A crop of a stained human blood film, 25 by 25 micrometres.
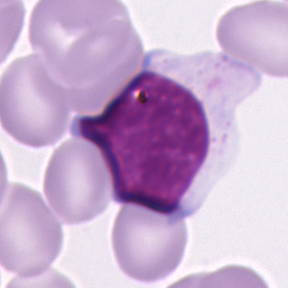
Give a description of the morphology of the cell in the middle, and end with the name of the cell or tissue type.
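The cytoplasm is very pale, with only a faint bluish-grey tint, and lies mostly to the right of the nucleus. A few fine purplish granules are scattered through it. The cell outline is irregular, with angular corners at the upper right. The nucleus measures about 12 micrometres across. This is a large granular lymphocyte.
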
